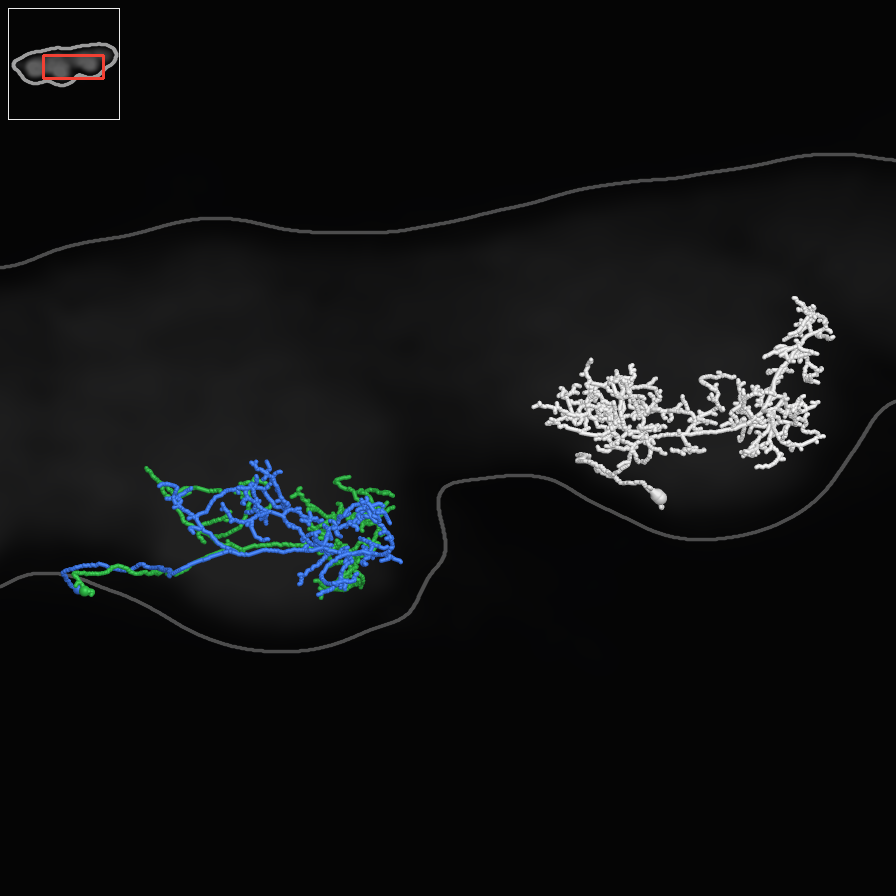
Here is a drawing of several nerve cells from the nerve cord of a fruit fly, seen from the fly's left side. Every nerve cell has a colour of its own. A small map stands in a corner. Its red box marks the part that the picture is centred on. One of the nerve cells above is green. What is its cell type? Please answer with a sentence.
The cell type is IN14A070.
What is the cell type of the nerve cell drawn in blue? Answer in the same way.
The cell type is IN14A061.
